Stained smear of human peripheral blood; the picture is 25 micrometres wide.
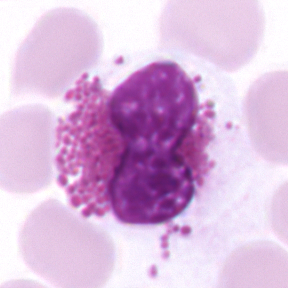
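Eosinophil in a stained blood smear, its nucleus in two lobes, one above the other, joined by a broad band. Notice how deep a purple the chromatin stains. Loose granules lie scattered outside the cell edge, most of them below the cell.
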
